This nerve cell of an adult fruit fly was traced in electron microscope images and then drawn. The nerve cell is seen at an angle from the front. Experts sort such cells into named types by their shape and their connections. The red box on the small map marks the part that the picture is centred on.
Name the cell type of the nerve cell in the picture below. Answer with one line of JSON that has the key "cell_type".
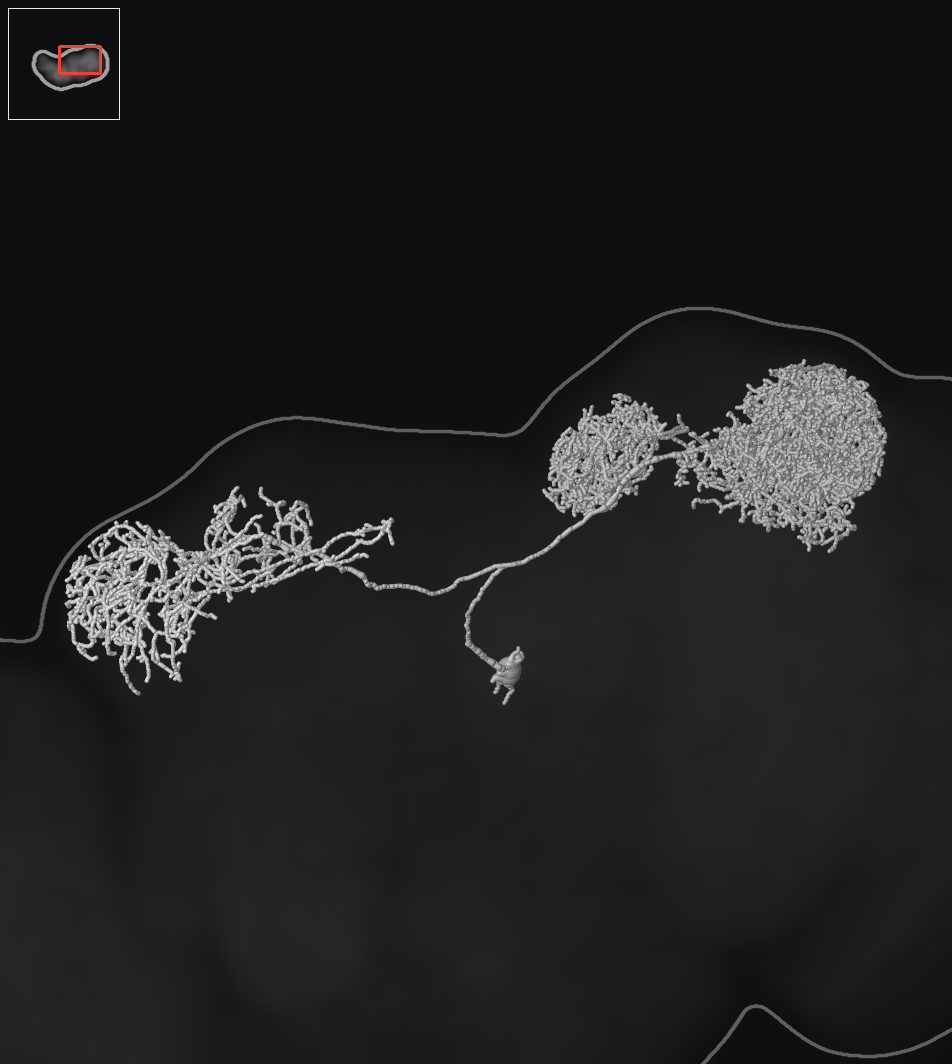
{"cell_type": "LHPV12a1"}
